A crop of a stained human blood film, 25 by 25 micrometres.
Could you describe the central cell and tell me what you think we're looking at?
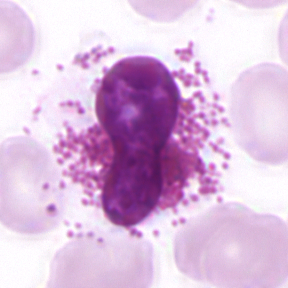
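Two nuclear lobes, one above the other. Granules reddish-pink, round, coarse, evenly sized. Many granules scattered outside the cell border. Eosinophil.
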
